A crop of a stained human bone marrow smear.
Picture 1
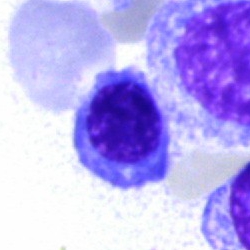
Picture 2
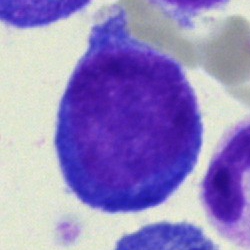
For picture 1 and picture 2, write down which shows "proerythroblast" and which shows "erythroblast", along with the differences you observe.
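Of the two, picture 1 is the erythroblast and picture 2 the proerythroblast. The chromatin differs: it is dark purple and coarsely clumped in the erythroblast, but finely textured and evenly spread, without coarse dark clumps, in the proerythroblast. Both have deep blue cytoplasm; in the erythroblast it forms a rim that is wider below the nucleus, which sits off-centre toward the top, whereas in the proerythroblast it is only a narrow rim around the nucleus.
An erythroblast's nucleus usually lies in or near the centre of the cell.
Neither cytoplasm shows distinct granules.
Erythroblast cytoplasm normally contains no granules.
The erythroblast also has a small pale spot in its cytoplasm at the lower edge of the nucleus. The outlines differ at the top: the erythroblast's upper edge carries small blunt bumps, while the proerythroblast has a single small blunt bleb projecting from its top edge.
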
